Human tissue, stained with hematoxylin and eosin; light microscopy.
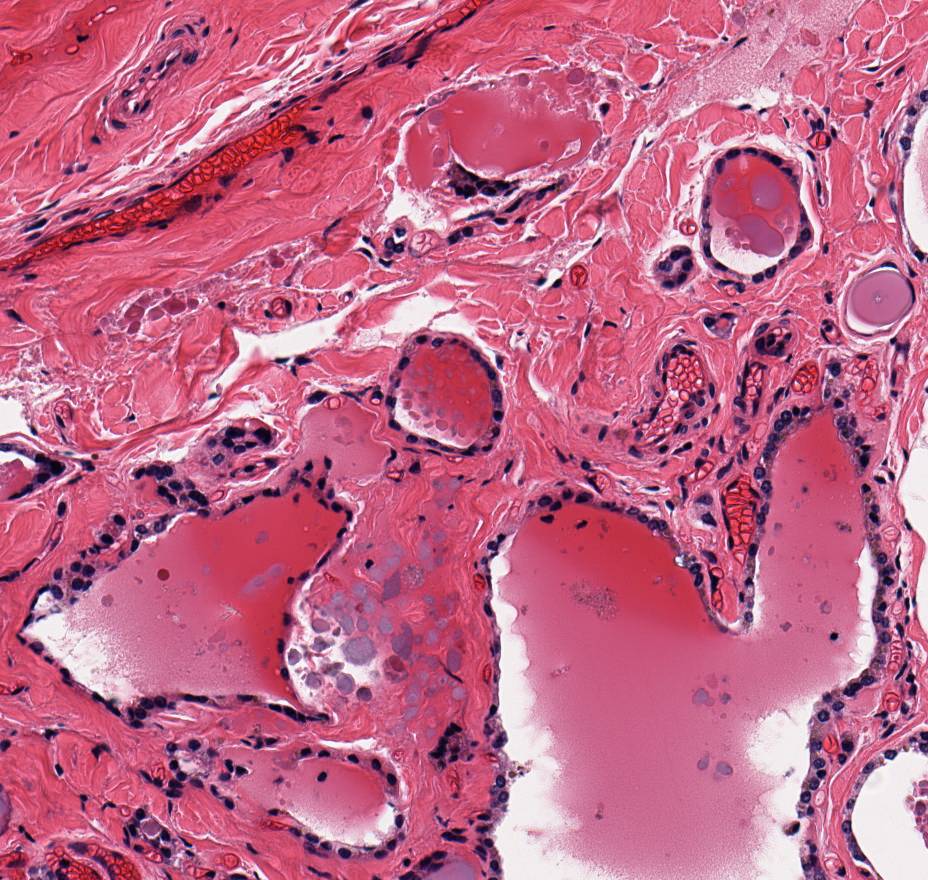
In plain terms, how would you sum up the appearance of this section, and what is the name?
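Item one: large, irregular, dilated spaces occupy most of the lower half, while the upper half is mainly dense stroma with smaller rounded spaces. Item two: a single layer of flattened to cuboidal cells with dark, rounded nuclei lines the spaces. Item three: most spaces hold homogeneous pink material. Item four: a long, narrow vessel packed with red blood cells crosses the upper left diagonally. This section is thyroid.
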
